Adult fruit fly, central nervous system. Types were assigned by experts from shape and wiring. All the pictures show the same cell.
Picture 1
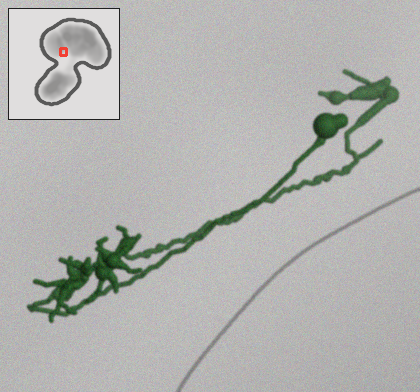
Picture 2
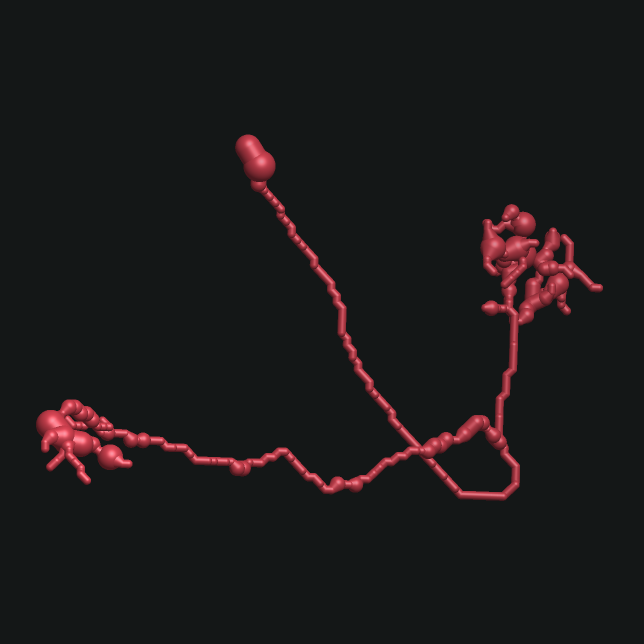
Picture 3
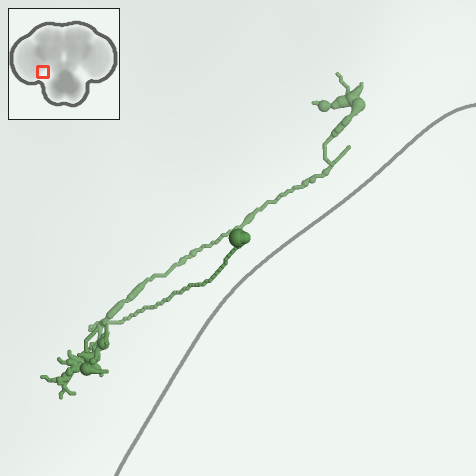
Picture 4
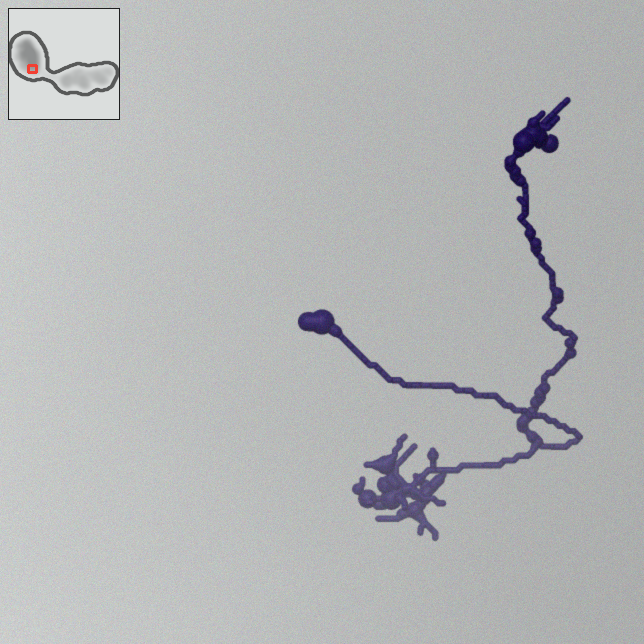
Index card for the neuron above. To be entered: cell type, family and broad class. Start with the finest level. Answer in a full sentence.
Type T3 of the T family, an optic-lobe intrinsic neuron.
